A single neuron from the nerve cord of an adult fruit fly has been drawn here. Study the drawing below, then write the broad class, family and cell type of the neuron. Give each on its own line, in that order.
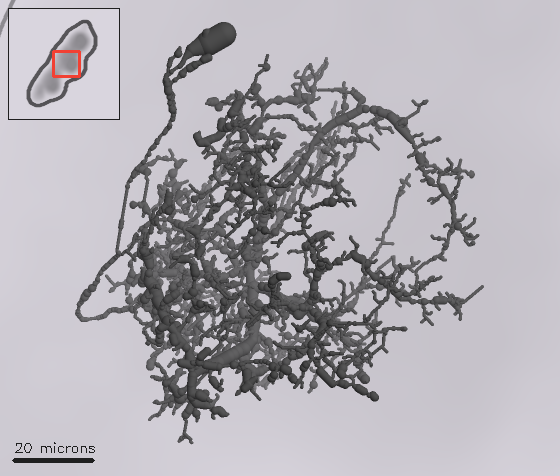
nerve-cord intrinsic neuron
hemilineage 19A
IN19A016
